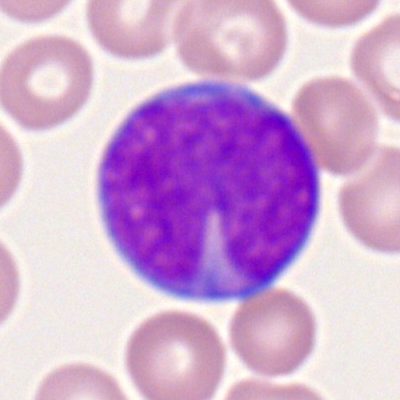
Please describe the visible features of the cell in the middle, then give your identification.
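Nearly the whole cell is filled by the nucleus. A narrow pale cleft runs into the nucleus from its lower edge. No granules are seen in the cytoplasm, and no vacuoles are seen anywhere in the cell. The cell is a myeloblast.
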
